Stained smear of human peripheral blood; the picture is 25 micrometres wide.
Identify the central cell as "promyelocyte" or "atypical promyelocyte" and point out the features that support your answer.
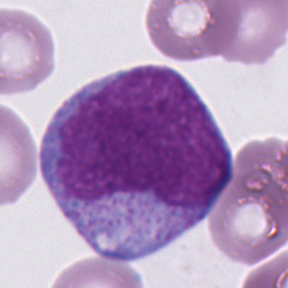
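Promyelocyte, not atypical promyelocyte. Nucleus about 16 by 13 micrometres, toward the top of the cell; chromatin fine and evenly spread, without coarse dark clumps. Widest band of cytoplasm below the nucleus, only a thin rim along the upper and right sides. A small clear spot in the lower cytoplasm near the bottom edge.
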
